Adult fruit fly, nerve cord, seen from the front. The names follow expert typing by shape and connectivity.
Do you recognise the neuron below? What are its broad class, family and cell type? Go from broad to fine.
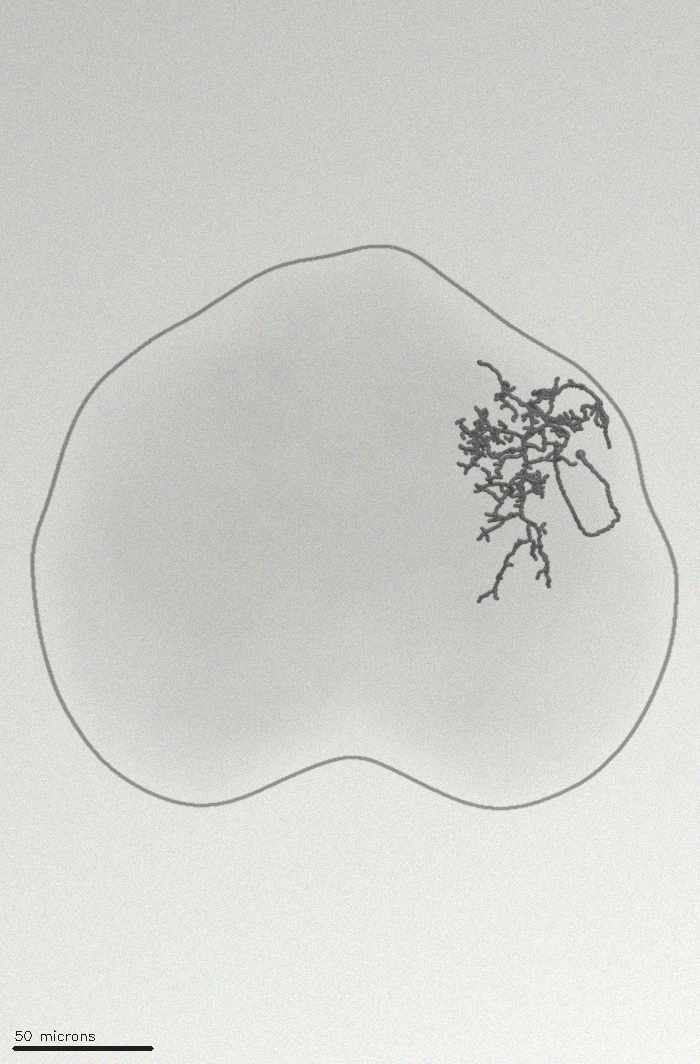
nerve-cord intrinsic neuron; hemilineage 08A; IN08A048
